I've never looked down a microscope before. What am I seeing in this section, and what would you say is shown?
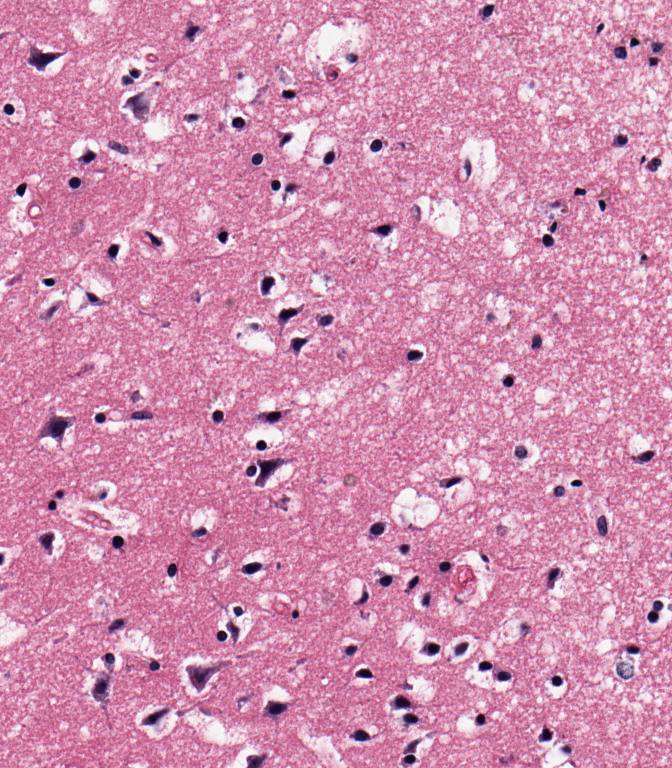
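I see a continuous pink neuropil, finely granular and fibrillar, with cells scattered singly and no organised units. Larger neurons have dark, angular, tapering bodies, several triangular. Small round dark nuclei lie evenly throughout; many cells sit in clear spaces. So: cerebral cortex.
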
